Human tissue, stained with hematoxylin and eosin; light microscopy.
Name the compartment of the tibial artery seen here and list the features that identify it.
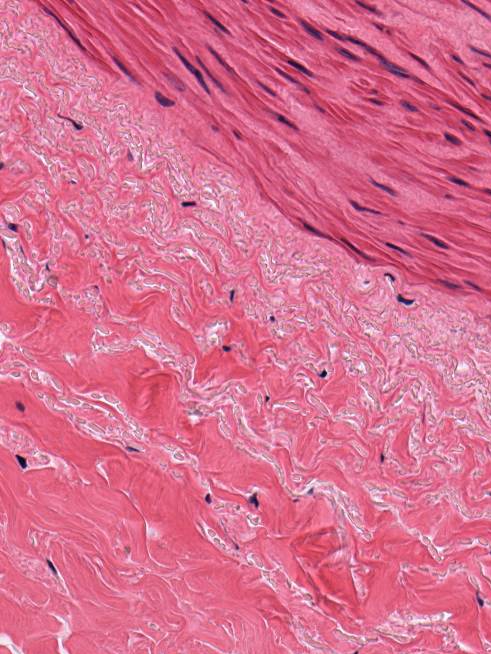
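Tunica adventitia, this one. Dense collagenous connective tissue fills most of the field, with a band of smooth muscle in the upper right corner whose cells run diagonally, parallel to the border. Toward the lower left the collagen forms broad, densely eosinophilic bundles, and its cells are sparse, with small dark nuclei.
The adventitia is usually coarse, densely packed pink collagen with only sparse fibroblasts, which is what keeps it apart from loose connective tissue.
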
